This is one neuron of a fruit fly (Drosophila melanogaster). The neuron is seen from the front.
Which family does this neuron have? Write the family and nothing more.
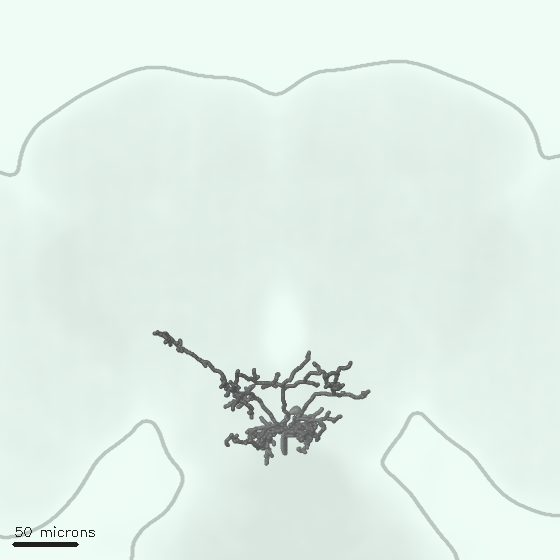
hemilineage LB0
